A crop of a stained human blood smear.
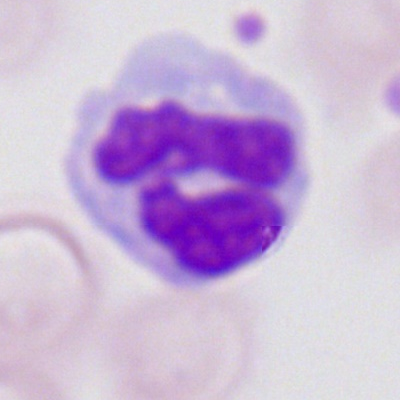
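Monocyte (central cell), stained human blood smear. The cell has an irregular outline with a wavy upper edge. Its nucleus forms two thick lobes lying one above the other, with dense, deep purple, coarsely clumped chromatin. The cytoplasm is pale lilac-blue.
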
